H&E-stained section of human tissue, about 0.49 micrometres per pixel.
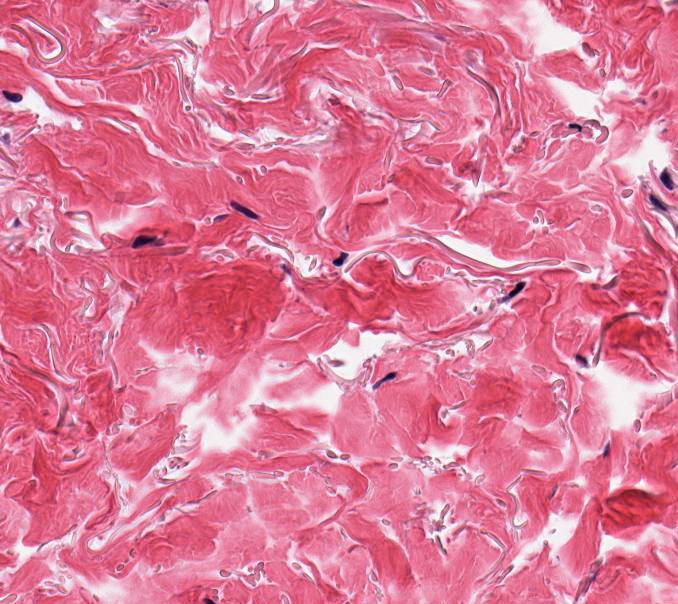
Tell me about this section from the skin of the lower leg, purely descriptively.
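Let your eye move over the whole field: it is filled with thick eosinophilic collagen bundles running in many different directions. Look for nuclei and you will find few, widely scattered among the bundles. Those present are small, dark blue-purple and slender spindle-shaped, as in fibroblasts. Narrow white clefts separate many of the bundles across the field.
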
